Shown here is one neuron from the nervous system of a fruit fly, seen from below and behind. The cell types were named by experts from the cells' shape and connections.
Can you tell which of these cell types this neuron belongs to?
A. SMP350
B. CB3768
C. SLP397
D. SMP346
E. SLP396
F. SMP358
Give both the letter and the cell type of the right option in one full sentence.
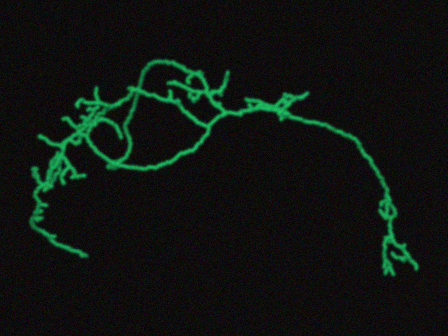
Of all the options, it is B, CB3768, that is the neuron's cell type.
